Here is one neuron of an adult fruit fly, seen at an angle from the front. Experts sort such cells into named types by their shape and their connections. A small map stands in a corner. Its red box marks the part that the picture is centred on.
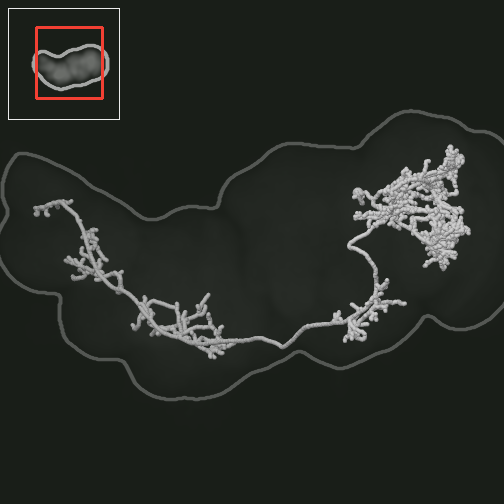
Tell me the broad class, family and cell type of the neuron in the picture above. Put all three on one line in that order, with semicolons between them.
descending neuron; hemilineage DM6_central2; DNp43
